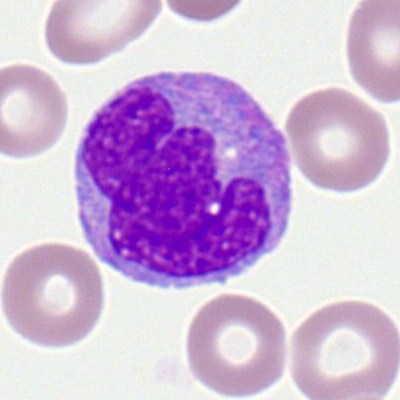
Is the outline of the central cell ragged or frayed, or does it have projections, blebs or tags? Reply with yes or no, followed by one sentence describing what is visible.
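No. The cell outline is round and smooth.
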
